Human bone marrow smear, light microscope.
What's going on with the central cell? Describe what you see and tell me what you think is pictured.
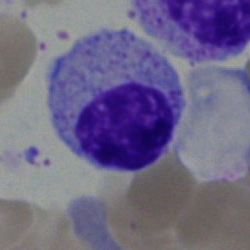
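First, the outline of the cell is round and smooth. Second, the chromatin is dark purple and fairly dense. Third, no nucleolus is clearly visible in the nucleus. The cell is a myelocyte.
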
